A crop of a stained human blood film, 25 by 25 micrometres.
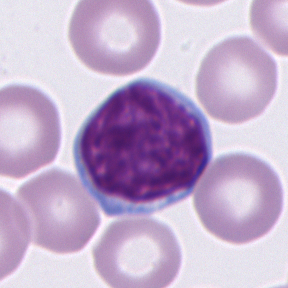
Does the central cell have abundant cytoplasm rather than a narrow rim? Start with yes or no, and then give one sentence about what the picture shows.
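No. The cytoplasm forms only a thin rim around the nucleus.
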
